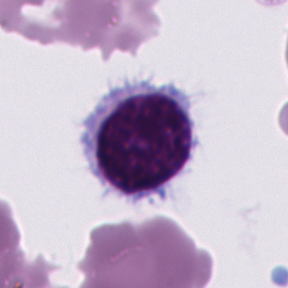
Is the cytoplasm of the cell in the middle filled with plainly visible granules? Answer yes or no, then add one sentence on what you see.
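No. The cytoplasm shows no granules.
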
